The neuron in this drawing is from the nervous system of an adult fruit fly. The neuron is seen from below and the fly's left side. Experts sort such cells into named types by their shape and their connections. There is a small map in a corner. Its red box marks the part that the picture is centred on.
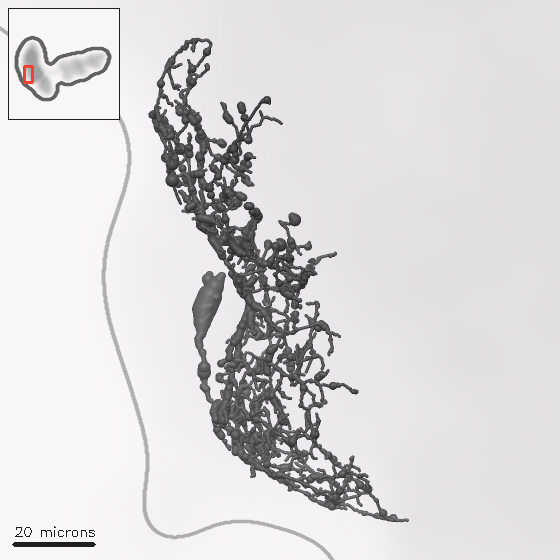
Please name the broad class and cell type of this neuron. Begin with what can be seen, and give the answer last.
It is in the brain and does not reach the nerve cord. Its cell body lies in the middle of the picture. By the scale bar it is about 120 microns tall in this view. Its broad class is central-brain intrinsic neuron. Its cell type is GNG040.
